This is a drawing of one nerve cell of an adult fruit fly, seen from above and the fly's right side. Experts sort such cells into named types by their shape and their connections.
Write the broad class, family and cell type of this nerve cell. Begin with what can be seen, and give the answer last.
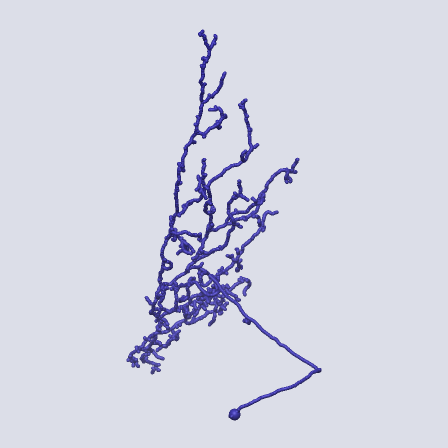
The cell body can be seen at the bottom of the picture. The picture shows dozens of branch ends. It is an optic-lobe intrinsic neuron. Its family is Cm. The cell type is Cm16.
